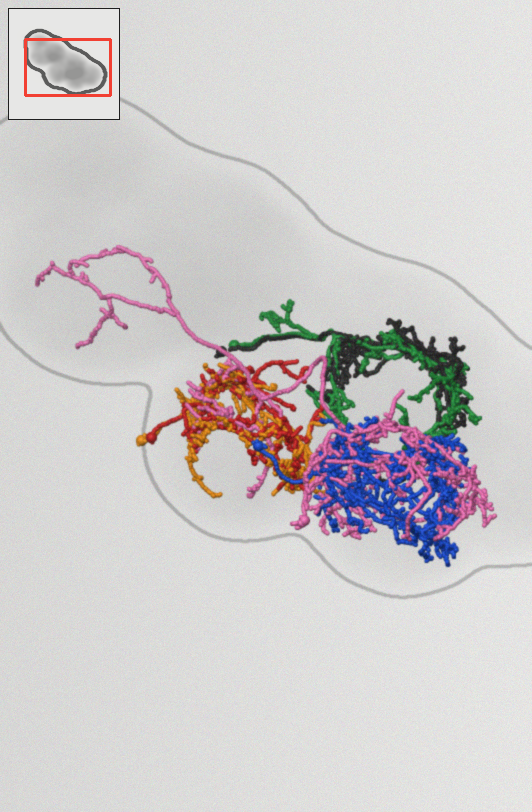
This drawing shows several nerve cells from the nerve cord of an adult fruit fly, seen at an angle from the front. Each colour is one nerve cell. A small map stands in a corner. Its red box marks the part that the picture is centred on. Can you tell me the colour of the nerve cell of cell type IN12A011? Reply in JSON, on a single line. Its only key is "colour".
{"colour": "pink"}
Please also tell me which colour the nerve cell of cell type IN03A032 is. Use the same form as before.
{"colour": "black"}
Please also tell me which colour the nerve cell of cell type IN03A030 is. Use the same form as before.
{"colour": "green"}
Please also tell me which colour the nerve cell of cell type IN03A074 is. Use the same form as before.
{"colour": "orange"}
